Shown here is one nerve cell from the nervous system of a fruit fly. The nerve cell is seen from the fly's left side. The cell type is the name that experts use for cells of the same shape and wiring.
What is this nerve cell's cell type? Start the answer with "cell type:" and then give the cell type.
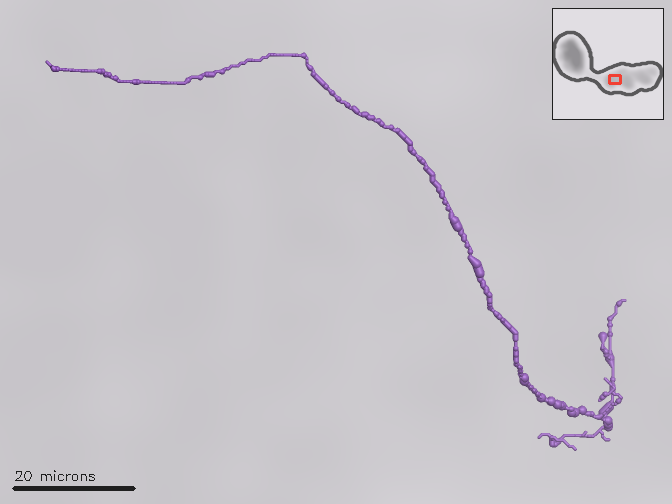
cell type: WG2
